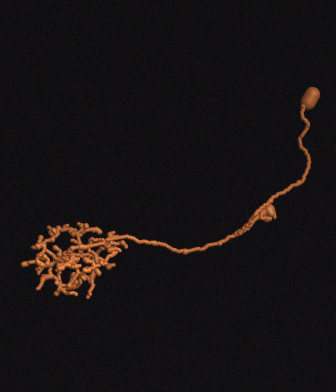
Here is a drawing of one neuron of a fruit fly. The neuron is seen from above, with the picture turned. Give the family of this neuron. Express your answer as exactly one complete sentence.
The neuron is assigned to family hemilineage EBa1.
